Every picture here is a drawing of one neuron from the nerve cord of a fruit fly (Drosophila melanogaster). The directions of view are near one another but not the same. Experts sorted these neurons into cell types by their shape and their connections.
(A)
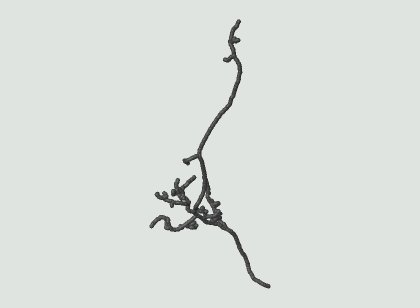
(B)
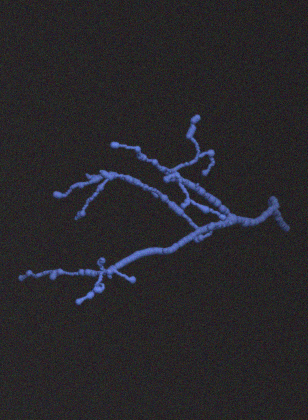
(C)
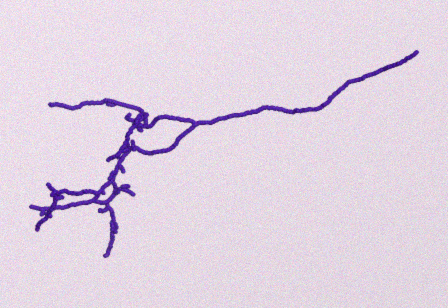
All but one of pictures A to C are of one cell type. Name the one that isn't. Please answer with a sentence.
Picture B shows a neuron of another cell type.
